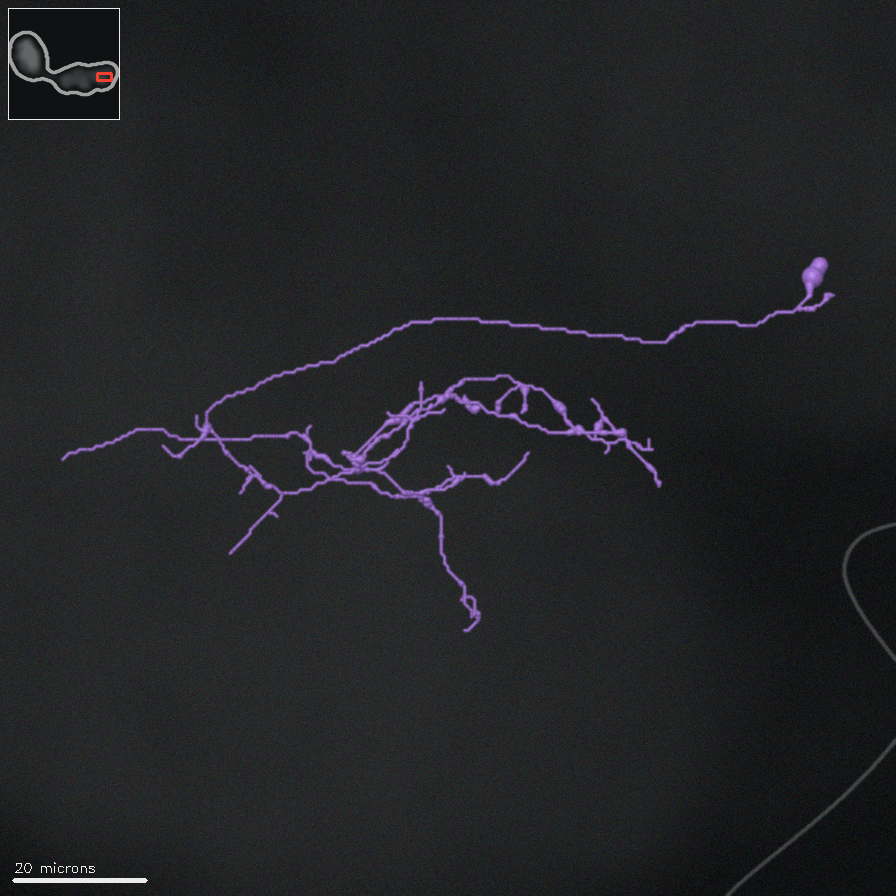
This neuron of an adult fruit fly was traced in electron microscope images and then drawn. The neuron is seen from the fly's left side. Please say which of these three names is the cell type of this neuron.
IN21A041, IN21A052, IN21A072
IN21A072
